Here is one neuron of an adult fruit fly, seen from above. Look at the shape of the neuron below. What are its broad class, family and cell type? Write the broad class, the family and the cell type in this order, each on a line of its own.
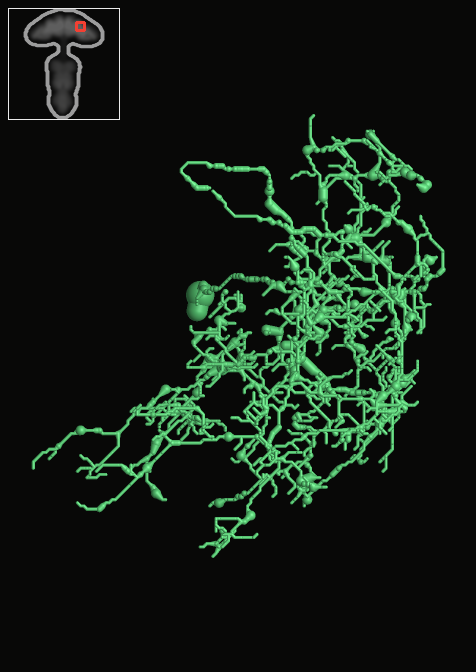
central-brain intrinsic neuron
hemilineage VLPl&p1_lateral
PVLP073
